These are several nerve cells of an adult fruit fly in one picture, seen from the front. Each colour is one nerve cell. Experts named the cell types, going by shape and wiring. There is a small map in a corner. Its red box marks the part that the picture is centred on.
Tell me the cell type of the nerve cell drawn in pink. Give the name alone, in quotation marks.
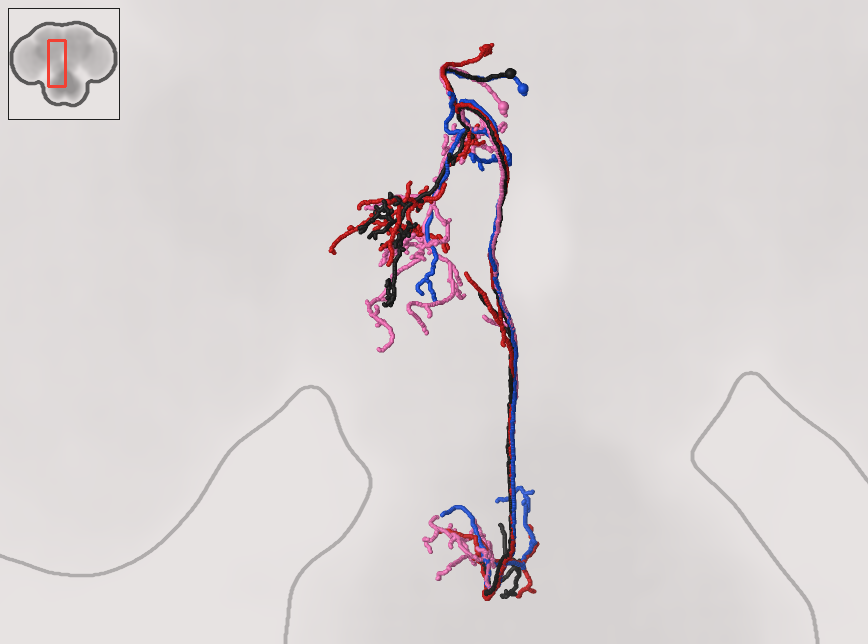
"DNpe009"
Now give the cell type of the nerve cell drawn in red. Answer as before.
"DNp17"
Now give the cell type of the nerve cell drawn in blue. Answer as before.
"DNpe018"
